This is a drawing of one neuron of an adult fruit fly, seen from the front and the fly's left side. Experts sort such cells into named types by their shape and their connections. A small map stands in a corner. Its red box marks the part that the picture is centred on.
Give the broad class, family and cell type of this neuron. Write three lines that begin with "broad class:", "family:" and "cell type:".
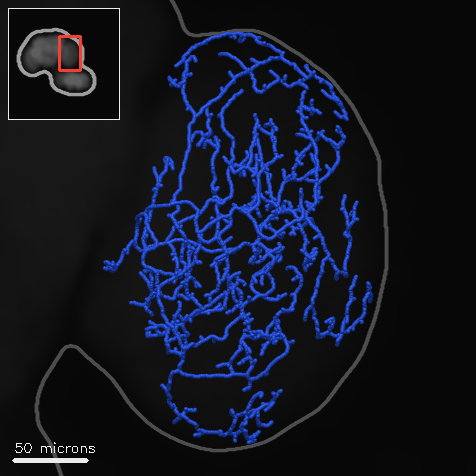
broad class: optic-lobe intrinsic neuron
family: Mi
cell type: Mi19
